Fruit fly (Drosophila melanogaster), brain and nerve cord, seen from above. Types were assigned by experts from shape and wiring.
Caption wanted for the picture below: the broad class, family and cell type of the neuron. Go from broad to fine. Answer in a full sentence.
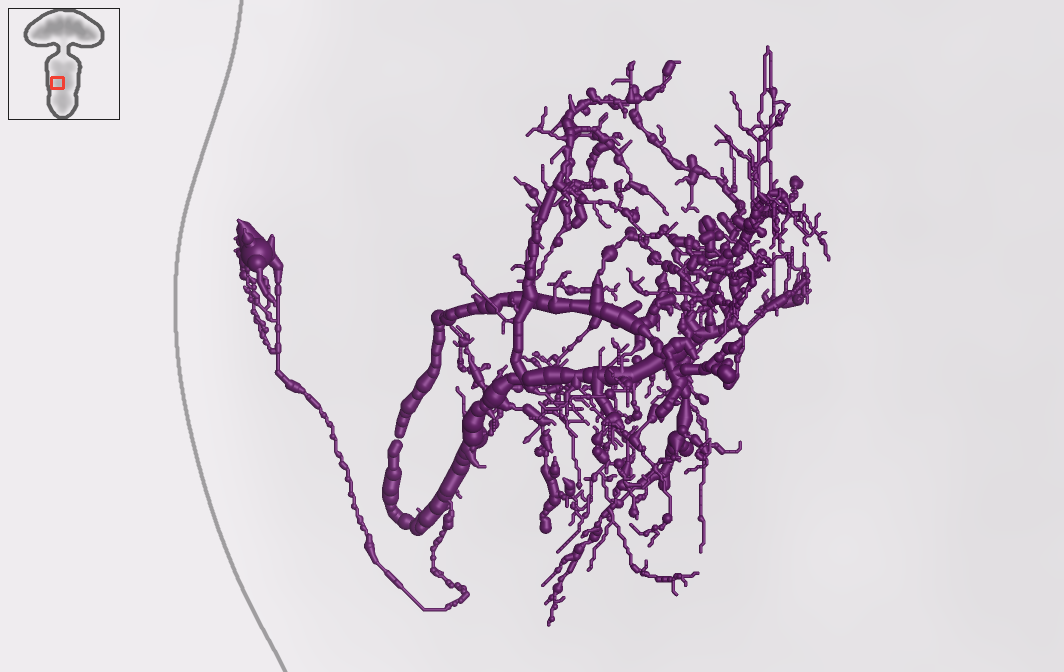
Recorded: A nerve-cord intrinsic neuron of hemilineage 19A, type IN19A026.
